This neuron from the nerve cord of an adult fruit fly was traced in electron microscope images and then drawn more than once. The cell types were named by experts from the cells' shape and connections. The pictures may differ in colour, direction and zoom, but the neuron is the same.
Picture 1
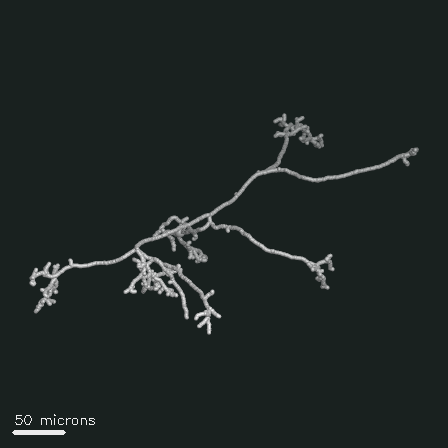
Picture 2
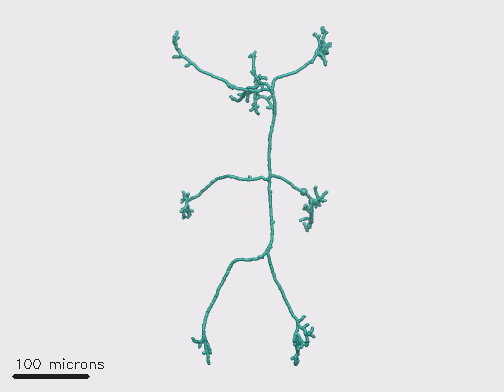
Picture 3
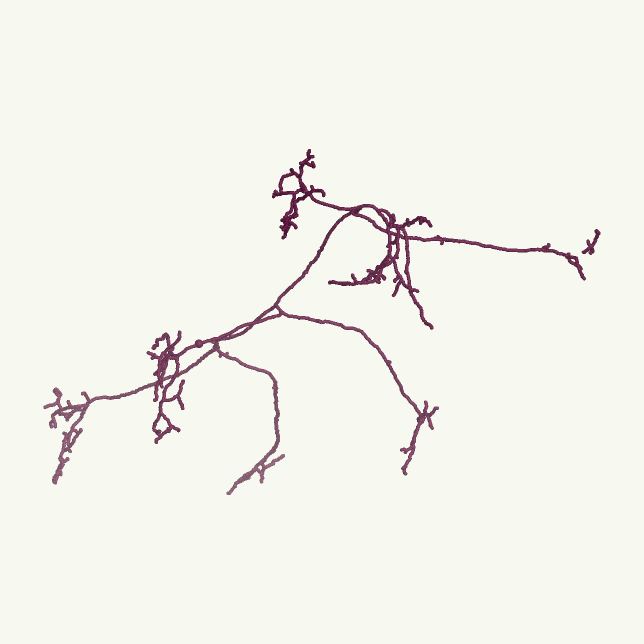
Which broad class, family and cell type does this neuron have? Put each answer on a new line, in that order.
nerve-cord intrinsic neuron
hemilineage 06B
IN06B028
